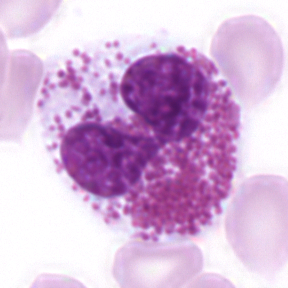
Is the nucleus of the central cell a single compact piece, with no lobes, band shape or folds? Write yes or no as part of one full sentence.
No, there is a nucleus split into distinct lobes in this cell.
